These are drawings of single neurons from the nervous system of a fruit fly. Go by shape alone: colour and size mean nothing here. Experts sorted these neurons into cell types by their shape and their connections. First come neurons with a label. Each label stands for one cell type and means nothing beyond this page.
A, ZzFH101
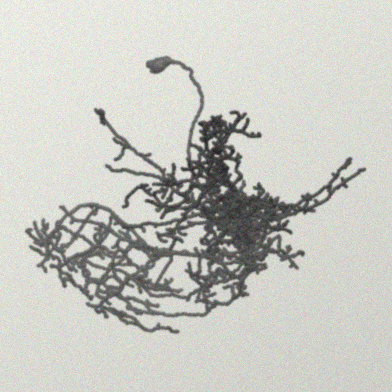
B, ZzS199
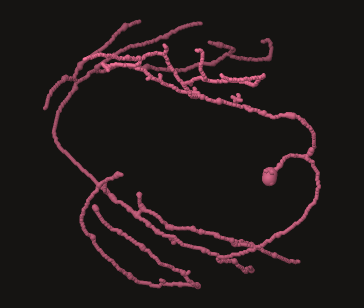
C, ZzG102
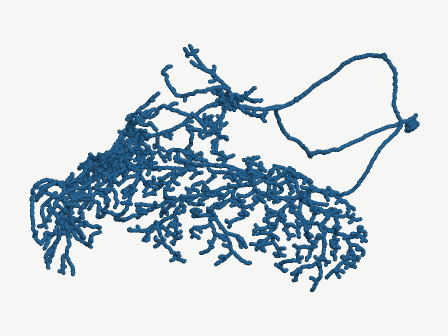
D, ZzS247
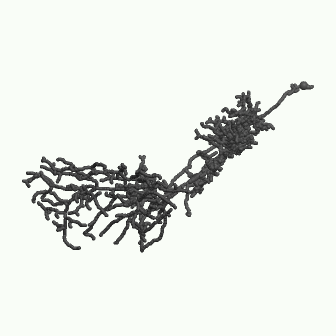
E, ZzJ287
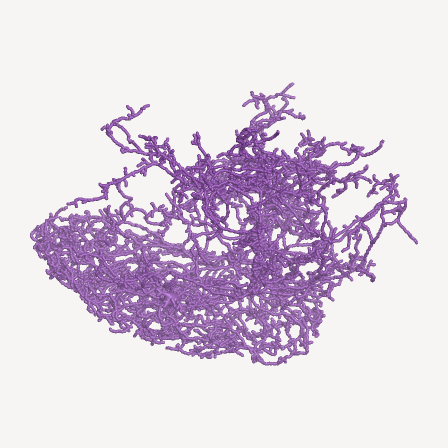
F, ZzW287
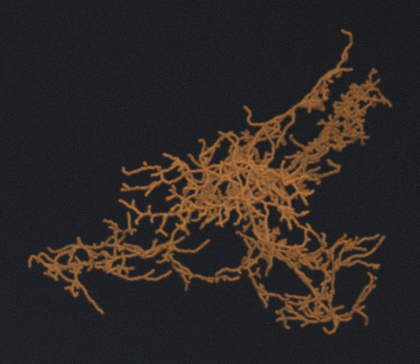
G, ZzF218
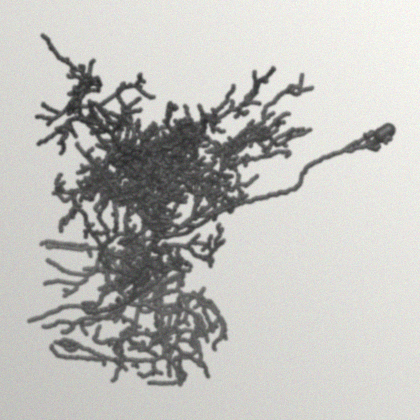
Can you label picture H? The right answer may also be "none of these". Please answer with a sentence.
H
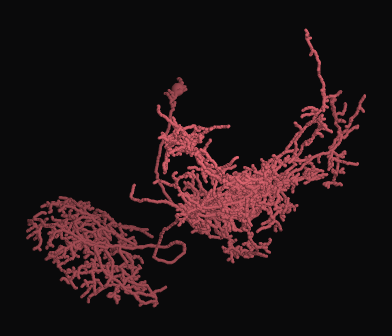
It belongs to none of these.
